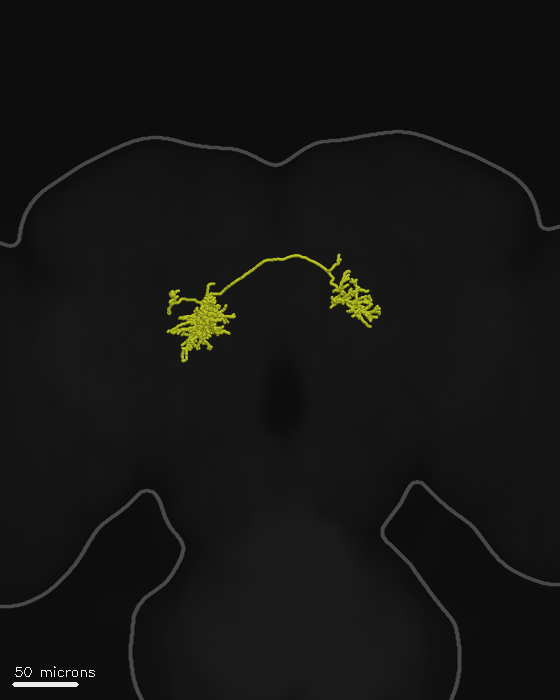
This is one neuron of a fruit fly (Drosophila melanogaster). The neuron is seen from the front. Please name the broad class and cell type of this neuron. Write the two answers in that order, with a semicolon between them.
central-brain intrinsic neuron; LAL076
